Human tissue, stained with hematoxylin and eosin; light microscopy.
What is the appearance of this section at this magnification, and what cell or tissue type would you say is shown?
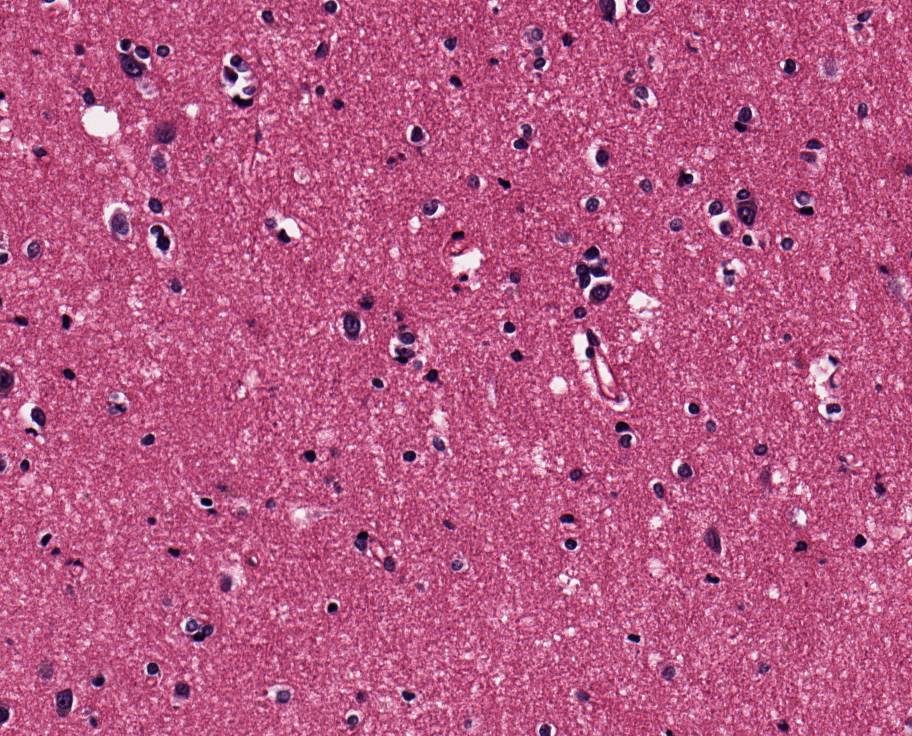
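Across the whole field runs a uniform, finely granular pink matrix, with no organised units or layers. Small cells with round, dark, dense nuclei and barely visible cytoplasm spread evenly through it, many inside clear halos. A few have larger, paler, oval nuclei. It is cerebral cortex.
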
